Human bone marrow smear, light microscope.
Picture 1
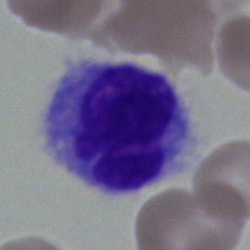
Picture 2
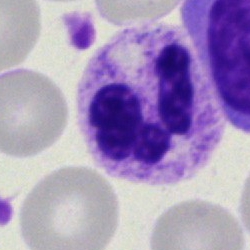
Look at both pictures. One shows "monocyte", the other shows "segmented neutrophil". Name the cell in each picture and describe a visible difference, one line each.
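Picture 1 shows a monocyte: The nucleus fills most of the cell and lies off-centre towards the right.
Picture 2 shows a segmented neutrophil: The cytoplasm is plentiful and pale pinkish-lilac.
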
